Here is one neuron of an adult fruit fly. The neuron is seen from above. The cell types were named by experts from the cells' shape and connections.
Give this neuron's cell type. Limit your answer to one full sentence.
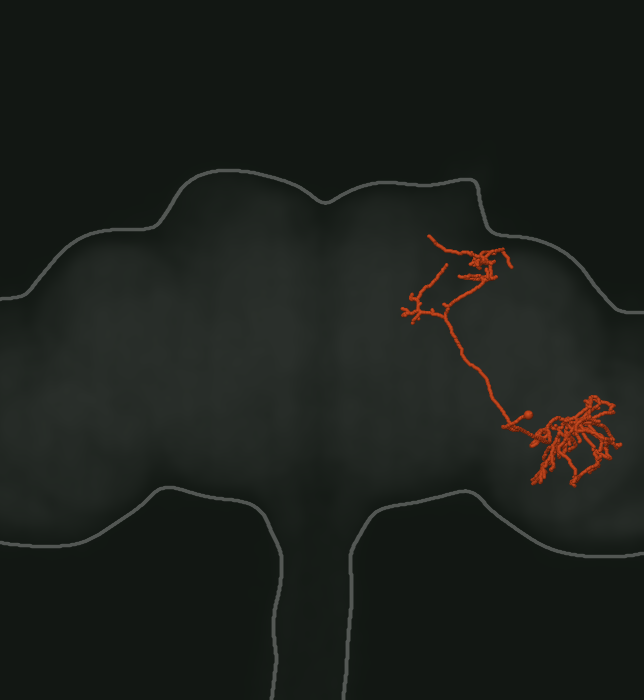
Belonging to the cell type LoVP78 is this neuron.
